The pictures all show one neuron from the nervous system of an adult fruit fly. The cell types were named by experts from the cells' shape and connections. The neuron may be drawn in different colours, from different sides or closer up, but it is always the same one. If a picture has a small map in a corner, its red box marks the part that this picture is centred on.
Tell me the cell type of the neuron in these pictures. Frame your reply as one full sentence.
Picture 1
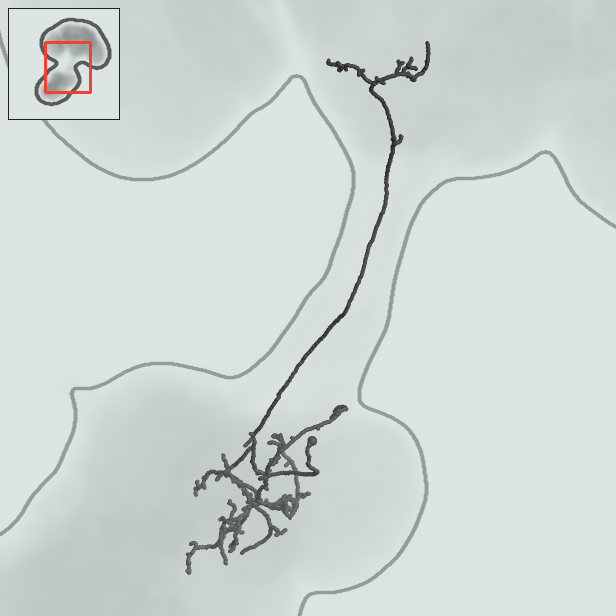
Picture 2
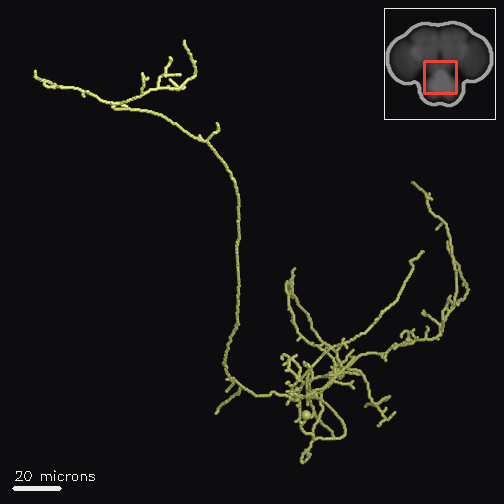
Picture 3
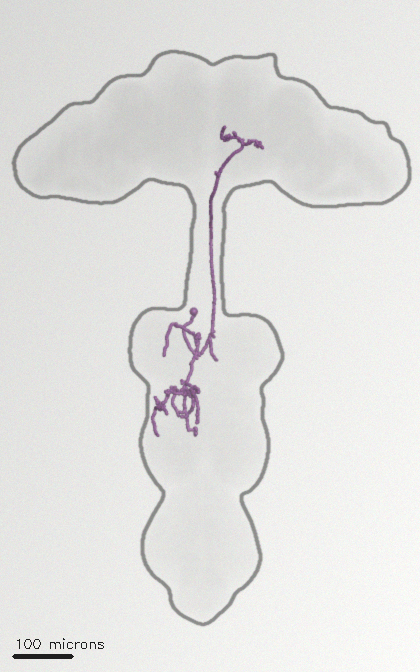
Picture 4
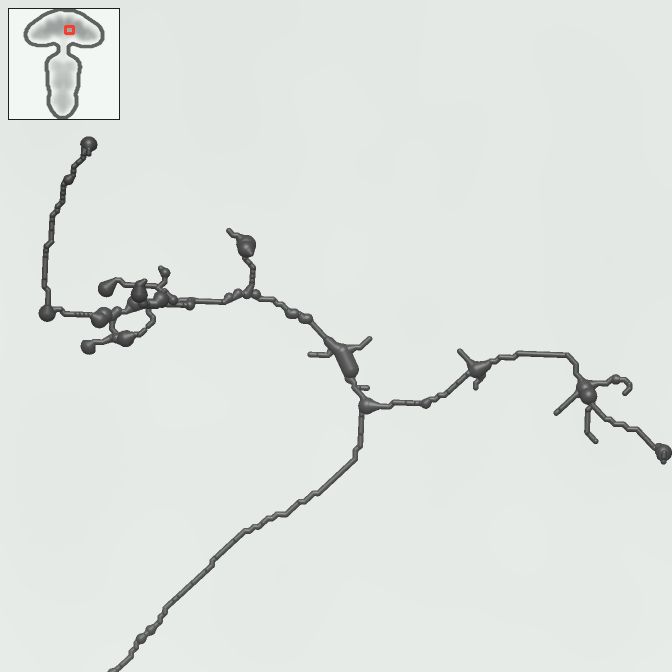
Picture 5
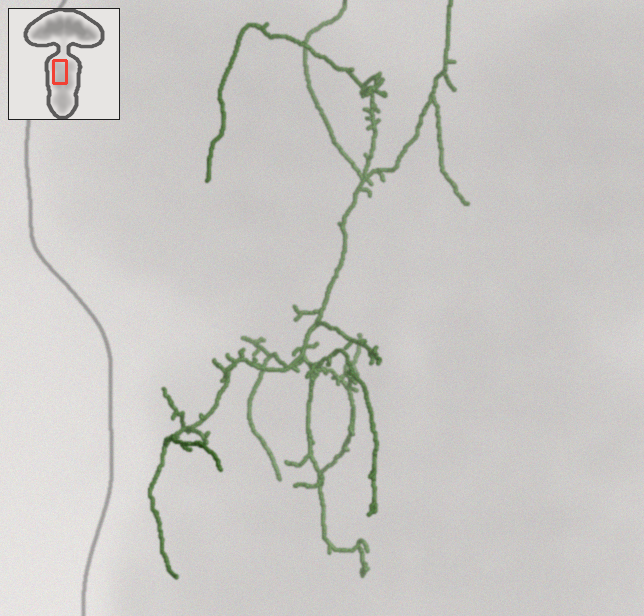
The type assigned to this neuron is AN08B099_d.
